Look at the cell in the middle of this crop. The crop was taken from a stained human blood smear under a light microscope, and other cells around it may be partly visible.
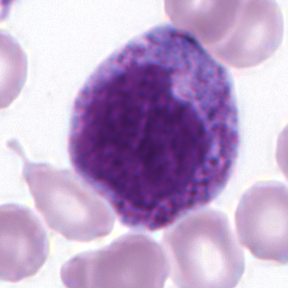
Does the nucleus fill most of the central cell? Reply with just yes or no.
Yes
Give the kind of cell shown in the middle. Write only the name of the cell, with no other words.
promyelocyte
